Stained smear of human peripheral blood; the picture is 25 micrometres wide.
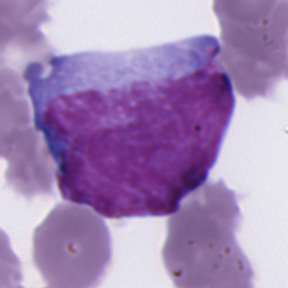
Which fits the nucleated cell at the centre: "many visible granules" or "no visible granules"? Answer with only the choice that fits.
No visible granules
